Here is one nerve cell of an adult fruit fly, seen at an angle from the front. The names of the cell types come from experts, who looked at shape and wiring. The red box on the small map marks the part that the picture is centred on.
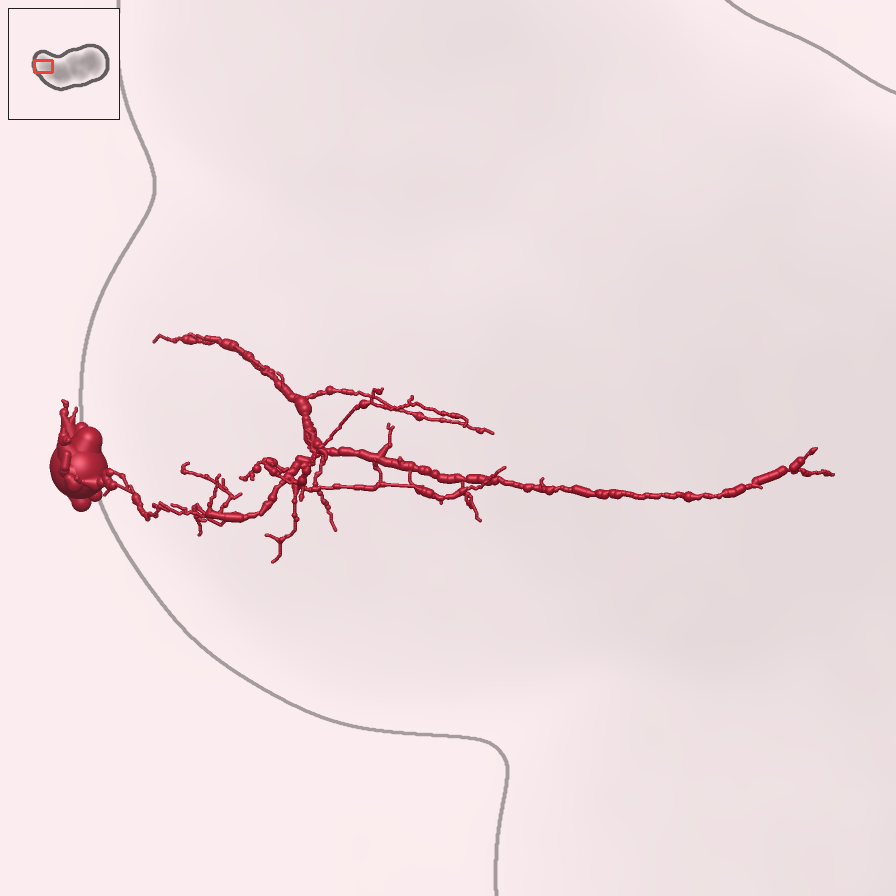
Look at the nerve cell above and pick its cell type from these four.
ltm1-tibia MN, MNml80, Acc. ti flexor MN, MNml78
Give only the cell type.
ltm1-tibia MN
